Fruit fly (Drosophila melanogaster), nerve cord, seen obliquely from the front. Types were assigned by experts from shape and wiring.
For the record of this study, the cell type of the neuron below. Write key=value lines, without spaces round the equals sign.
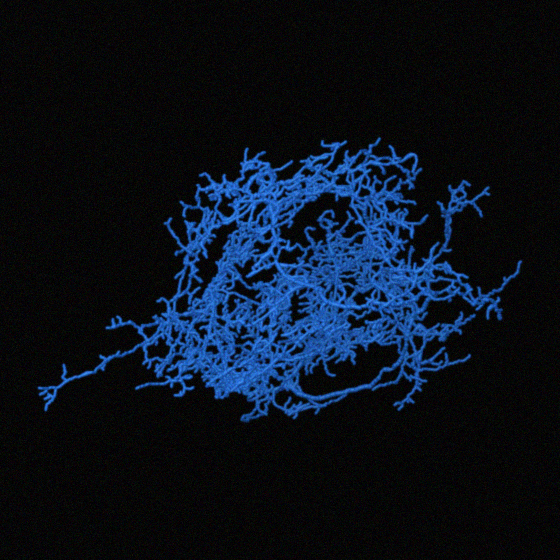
cell_type=IN13B007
